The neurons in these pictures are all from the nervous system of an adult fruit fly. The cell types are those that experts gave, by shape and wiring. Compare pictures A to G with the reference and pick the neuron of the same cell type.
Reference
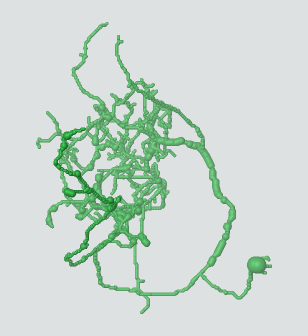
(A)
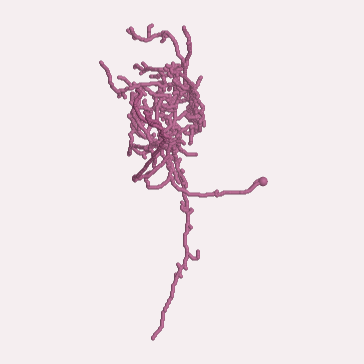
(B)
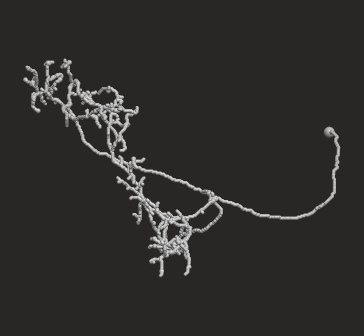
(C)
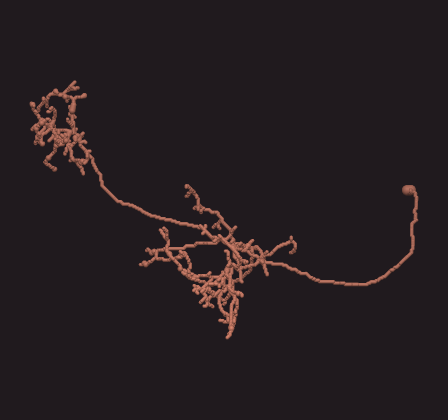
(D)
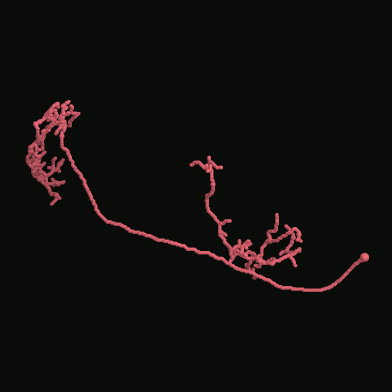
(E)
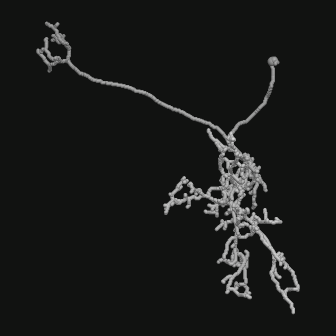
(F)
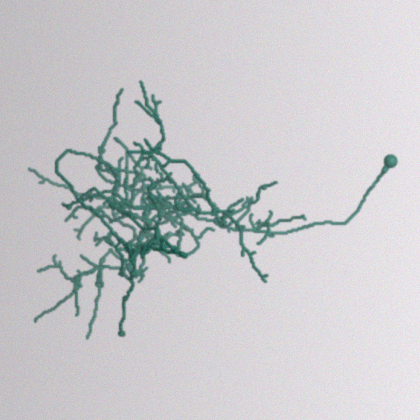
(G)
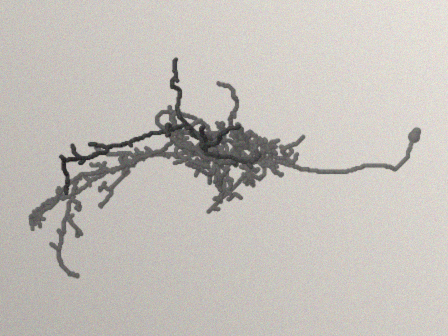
A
